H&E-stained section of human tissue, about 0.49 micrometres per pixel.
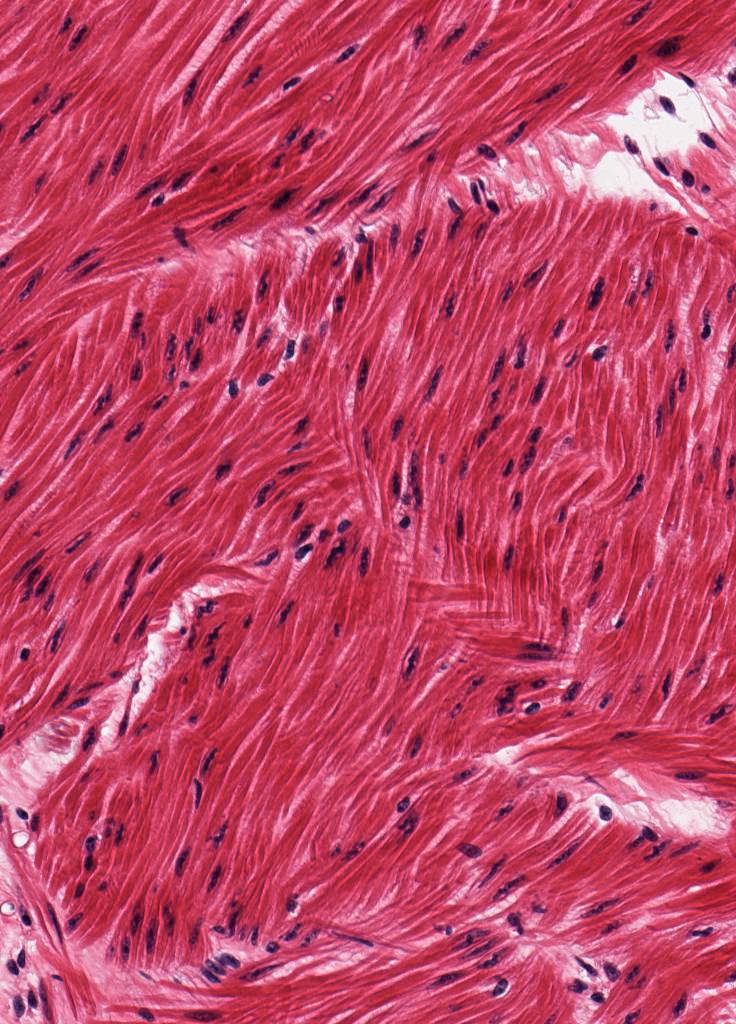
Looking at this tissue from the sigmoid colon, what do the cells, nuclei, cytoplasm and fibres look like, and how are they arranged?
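Whole field filled with densely packed smooth muscle bundles; fibre direction differs from bundle to bundle. Nuclei elongated, cigar-shaped, dark blue-purple, each within a slender spindle-shaped cell. Cells closely side by side within each bundle. Bundles separated by narrow clefts of pale loose connective tissue, most visible at upper right and left edge.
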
